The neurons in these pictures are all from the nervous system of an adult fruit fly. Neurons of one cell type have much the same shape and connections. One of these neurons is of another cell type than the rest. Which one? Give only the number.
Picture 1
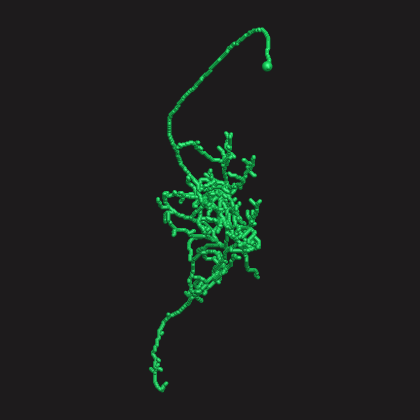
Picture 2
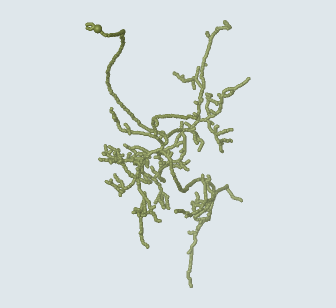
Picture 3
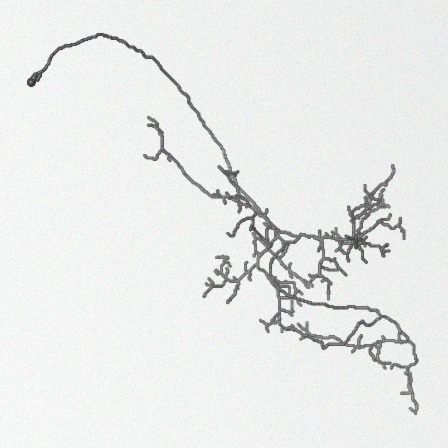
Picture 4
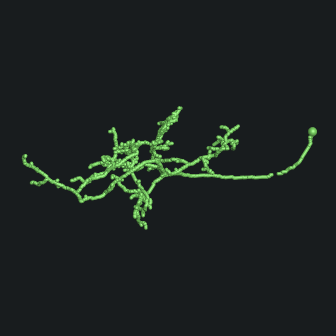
1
